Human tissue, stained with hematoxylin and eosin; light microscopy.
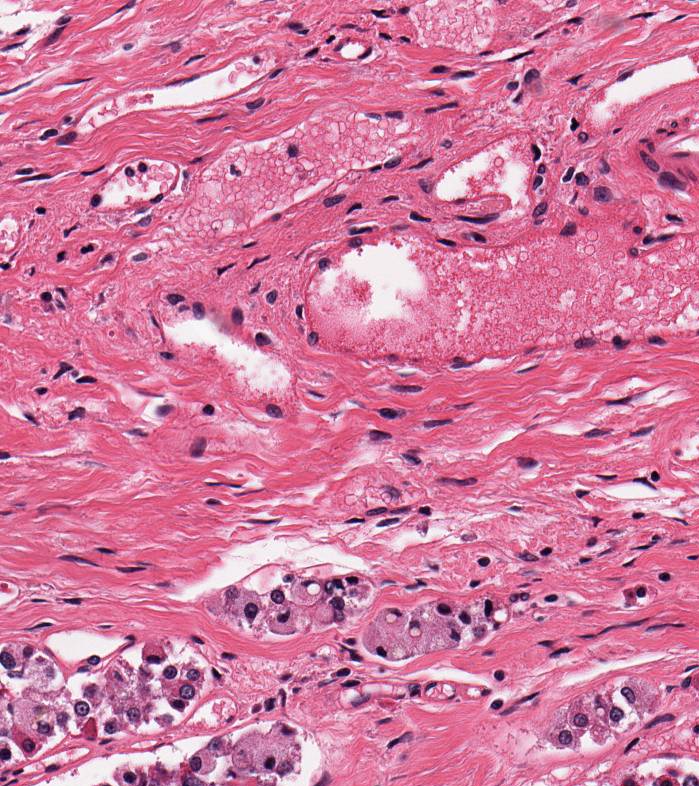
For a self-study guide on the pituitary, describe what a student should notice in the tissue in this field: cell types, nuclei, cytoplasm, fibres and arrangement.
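Look first at how much of the field is dense pink collagenous stroma; it covers most of it, and its collagen bundles run mainly horizontally. Now drop your eye to the lower edge, the only place where nests of large cells sit. Their cytoplasm is abundant, granular and purplish-pink, and their round nuclei show visible nucleoli.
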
